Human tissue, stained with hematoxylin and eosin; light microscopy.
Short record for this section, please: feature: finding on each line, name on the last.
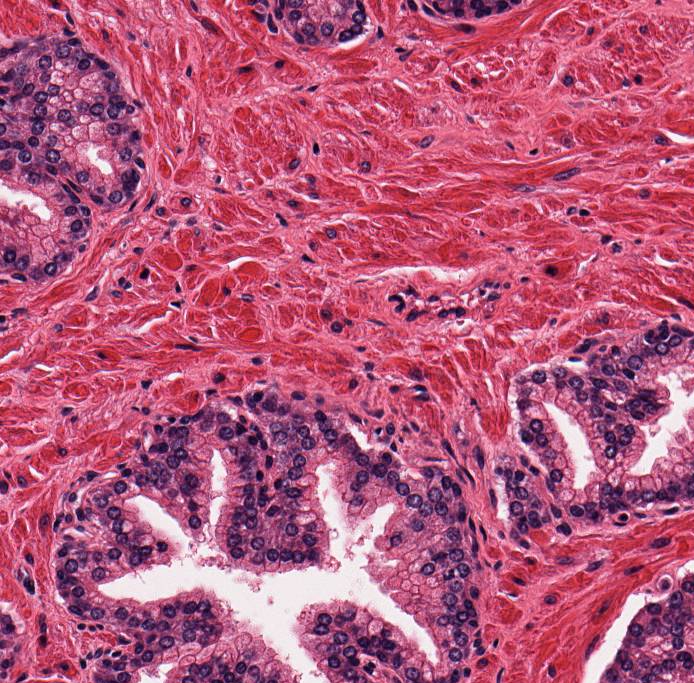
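Glands: lower field and upper left
Stroma: fills centre and upper right; bundles of bright pink smooth muscle cells
Stroma cells: elongated nuclei, running in several directions
Lumens: irregular and branching, with papillary epithelial infoldings
Epithelial nuclei: round, dark, fairly uniform in size
Name: prostate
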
